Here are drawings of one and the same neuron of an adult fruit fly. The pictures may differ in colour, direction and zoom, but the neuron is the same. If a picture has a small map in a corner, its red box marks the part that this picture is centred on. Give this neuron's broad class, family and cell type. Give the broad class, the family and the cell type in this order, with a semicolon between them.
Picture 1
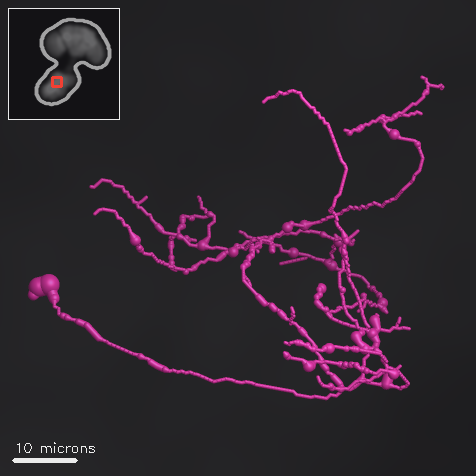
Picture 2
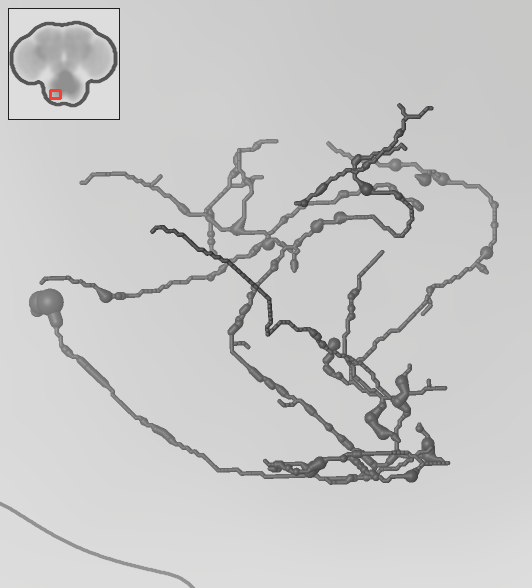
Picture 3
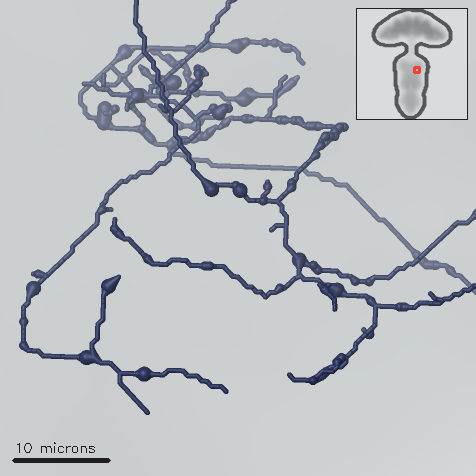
nerve-cord intrinsic neuron; hemilineage 01B; IN01B080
